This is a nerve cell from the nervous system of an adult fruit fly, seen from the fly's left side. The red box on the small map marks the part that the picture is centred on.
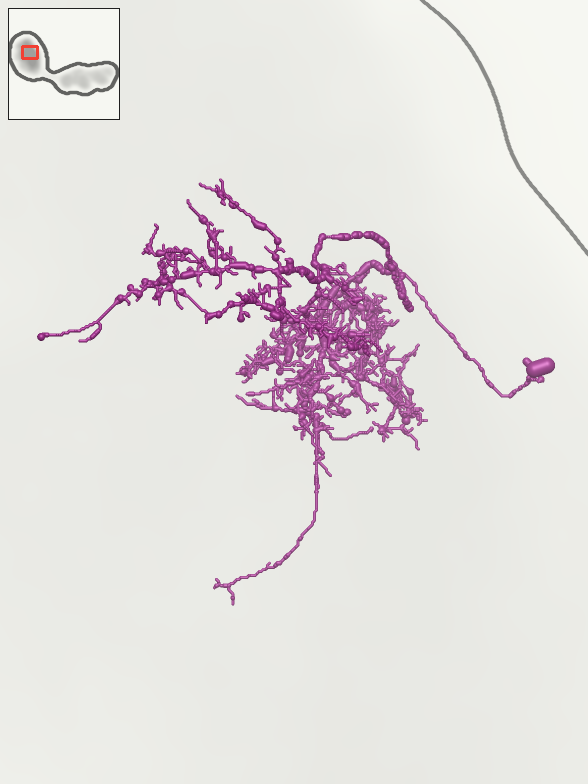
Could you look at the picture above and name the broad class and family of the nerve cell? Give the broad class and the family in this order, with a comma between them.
central-brain intrinsic neuron, hemilineage DM6_posterior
